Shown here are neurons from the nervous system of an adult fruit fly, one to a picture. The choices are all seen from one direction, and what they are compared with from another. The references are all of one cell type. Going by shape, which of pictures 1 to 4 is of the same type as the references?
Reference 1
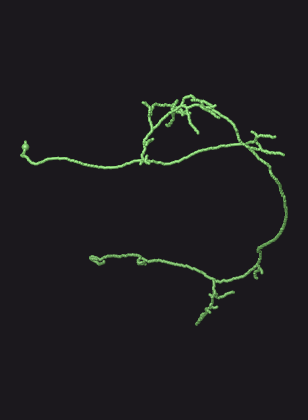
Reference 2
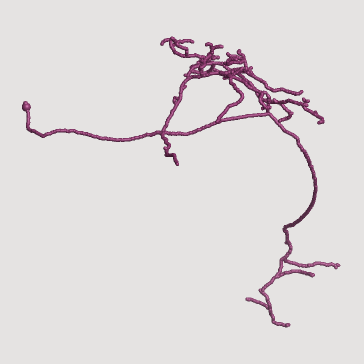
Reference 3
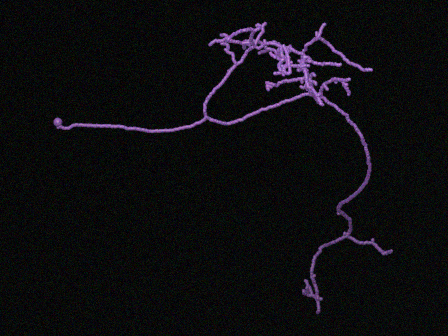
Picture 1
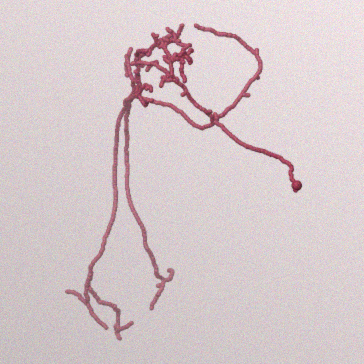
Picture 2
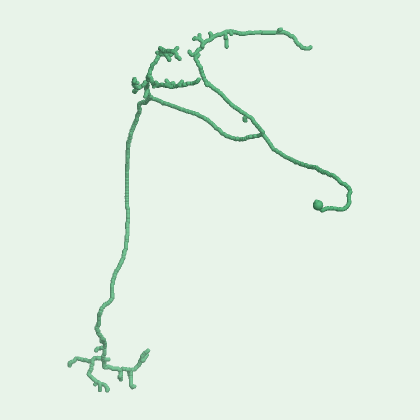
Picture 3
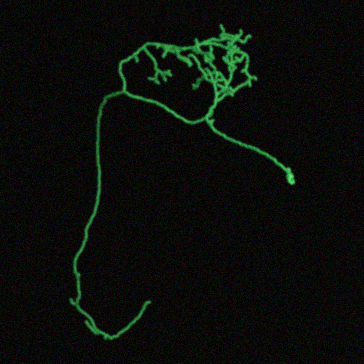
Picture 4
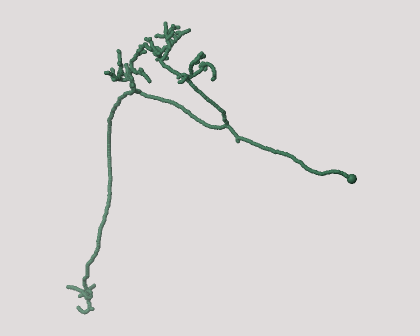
1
